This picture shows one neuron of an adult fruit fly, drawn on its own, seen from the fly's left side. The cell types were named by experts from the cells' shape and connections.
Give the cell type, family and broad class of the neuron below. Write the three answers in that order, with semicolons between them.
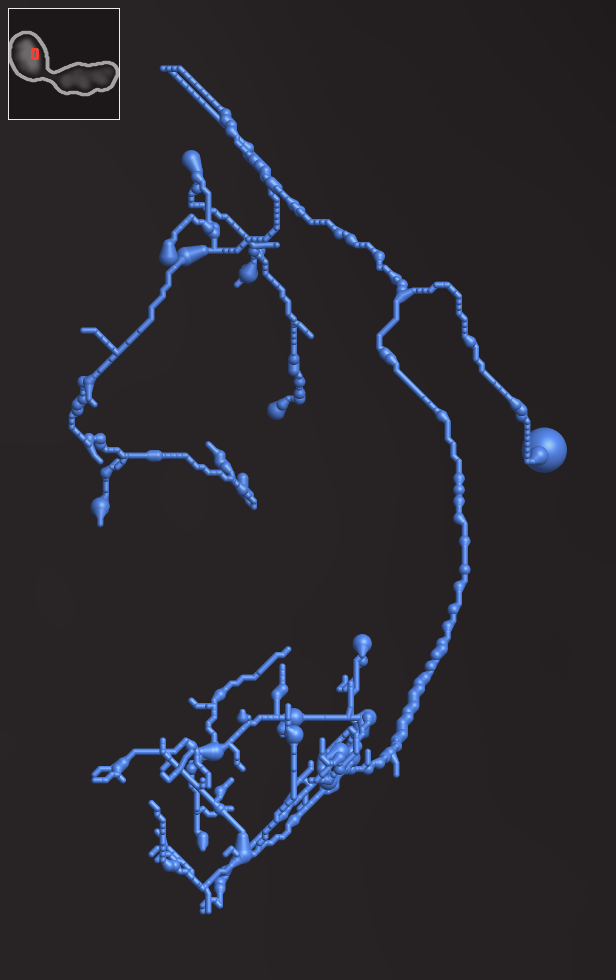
CB2694; hemilineage DM6_posterior; central-brain intrinsic neuron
